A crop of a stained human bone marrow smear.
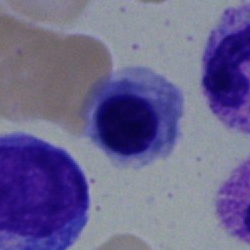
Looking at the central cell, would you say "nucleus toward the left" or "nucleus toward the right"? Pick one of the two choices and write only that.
Nucleus toward the left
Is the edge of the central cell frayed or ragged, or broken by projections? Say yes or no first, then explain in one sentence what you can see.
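Yes. The cell outline is irregular, with small bumps along its right edge.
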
